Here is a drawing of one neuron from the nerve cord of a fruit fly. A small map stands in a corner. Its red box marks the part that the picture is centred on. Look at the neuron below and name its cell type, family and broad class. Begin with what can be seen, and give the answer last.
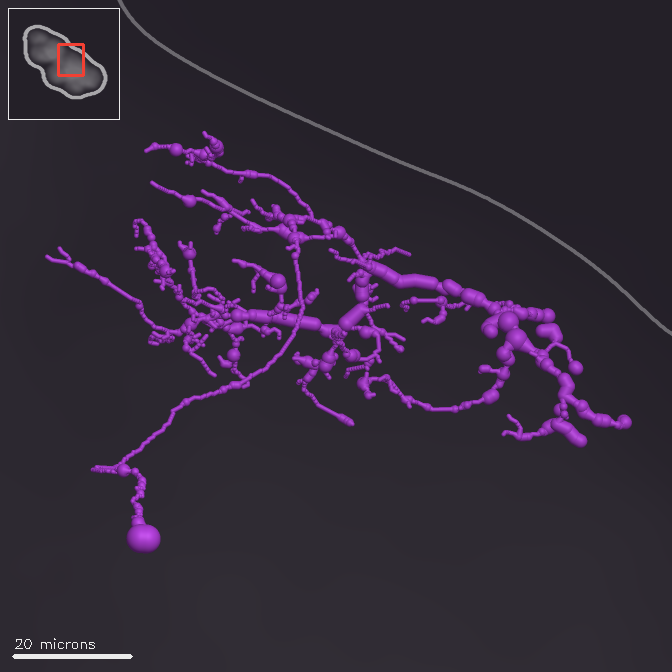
From left to right in the picture it spans about 100 microns. Dozens of branch ends can be seen. The cell type is IN03B060. The family is hemilineage 03B. Its broad class is nerve-cord intrinsic neuron.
